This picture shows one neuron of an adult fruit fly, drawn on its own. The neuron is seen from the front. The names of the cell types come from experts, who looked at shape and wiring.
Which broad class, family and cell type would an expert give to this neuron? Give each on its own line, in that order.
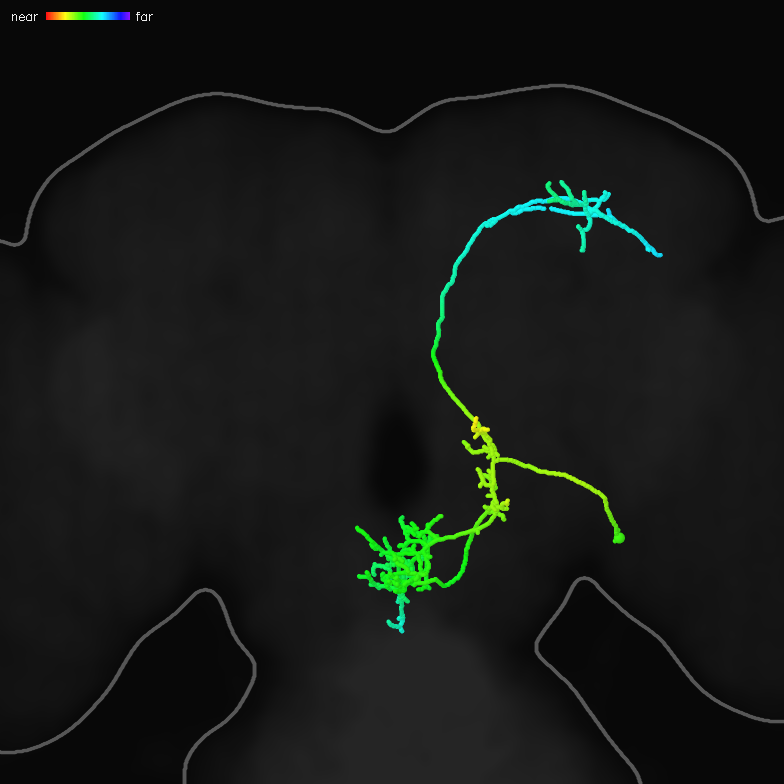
central-brain intrinsic neuron
hemilineage ALlv1
Z_lvPNm1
